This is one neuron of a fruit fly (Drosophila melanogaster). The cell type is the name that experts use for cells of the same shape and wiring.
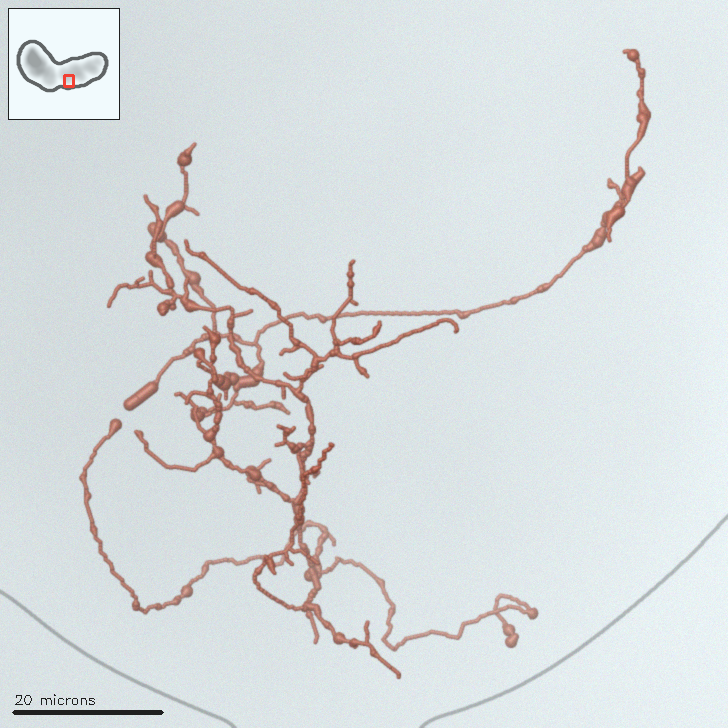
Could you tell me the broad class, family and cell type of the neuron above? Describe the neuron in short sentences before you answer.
No cell body is drawn. By the scale bar it is about 85 microns tall in this view. The picture shows dozens of branch ends. Its broad class is nerve-cord intrinsic neuron. Its family is hemilineage 01B. Its cell type is IN01B066.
